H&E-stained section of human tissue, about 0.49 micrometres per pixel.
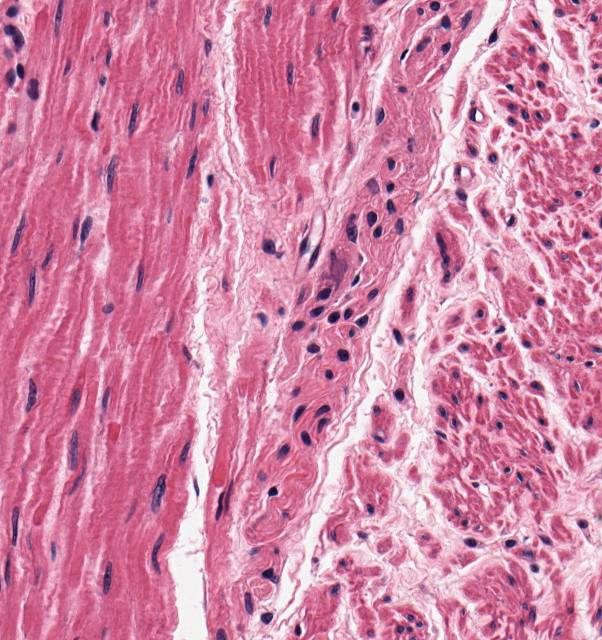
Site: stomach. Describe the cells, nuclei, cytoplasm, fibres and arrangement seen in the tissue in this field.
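Orientation comes first: on the left the muscle fibres are cut lengthwise, running roughly from top to bottom of the field, while in the right part they are cut across or obliquely. Next, the left-hand fibres: elongated, dark-staining nuclei lie within them along their length. Last, the right-hand fibres: closely packed irregular pink profiles, many containing a single dark nucleus.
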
